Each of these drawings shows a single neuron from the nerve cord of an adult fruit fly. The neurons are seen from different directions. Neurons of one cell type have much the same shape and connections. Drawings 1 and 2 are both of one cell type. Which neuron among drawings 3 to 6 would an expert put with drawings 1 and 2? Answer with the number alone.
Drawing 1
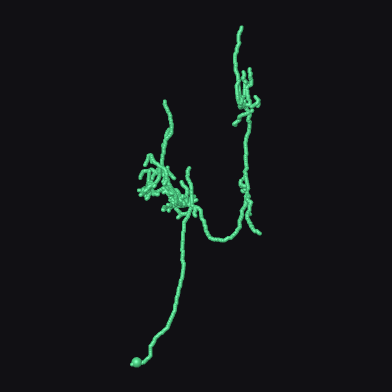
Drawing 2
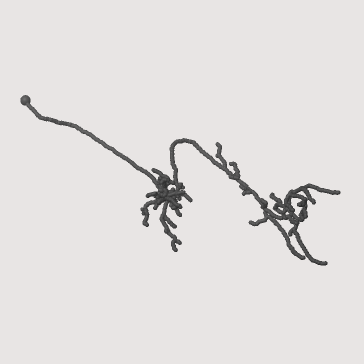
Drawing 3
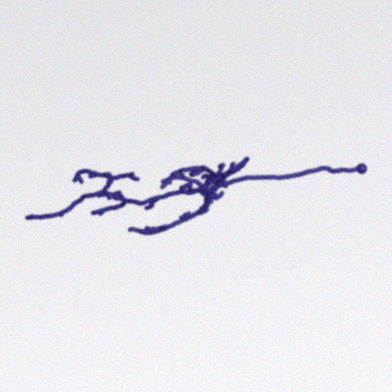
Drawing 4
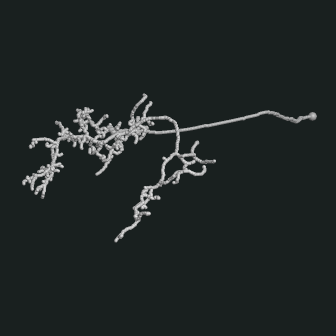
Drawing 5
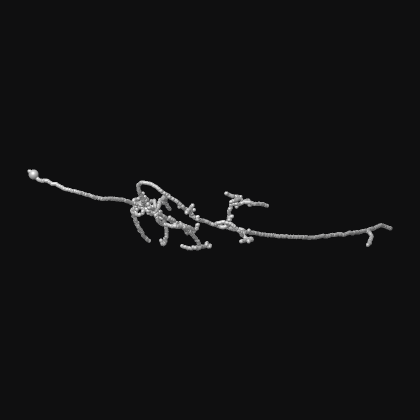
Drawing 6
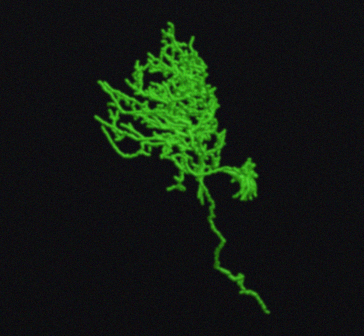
3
